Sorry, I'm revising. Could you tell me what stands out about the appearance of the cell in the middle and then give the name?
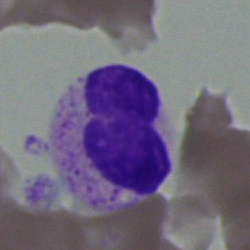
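In outline the cell is roughly round, with a smooth edge. Its nucleus is positioned toward the right side, and no nucleoli are visible within it. Scattered purple granules are distributed throughout the cytoplasm. The cell is a segmented neutrophil.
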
